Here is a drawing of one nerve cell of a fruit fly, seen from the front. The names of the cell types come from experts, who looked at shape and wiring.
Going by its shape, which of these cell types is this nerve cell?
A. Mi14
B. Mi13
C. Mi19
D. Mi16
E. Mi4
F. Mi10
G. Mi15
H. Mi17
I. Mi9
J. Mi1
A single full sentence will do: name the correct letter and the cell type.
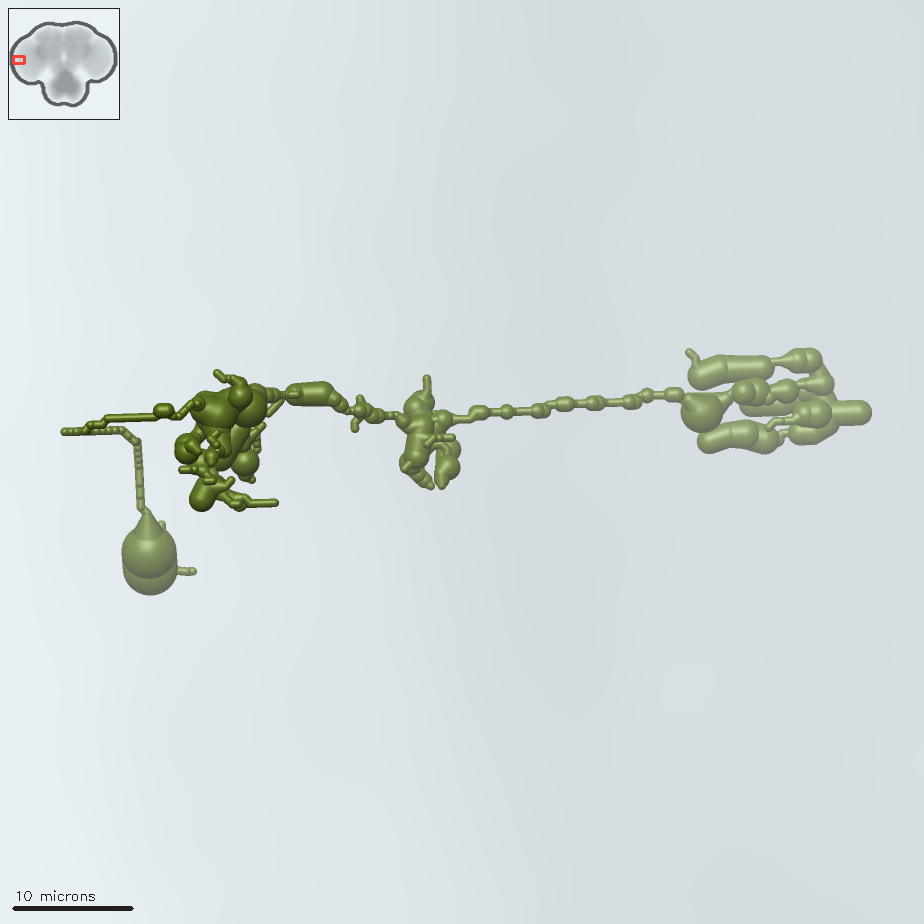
In option J is Mi1, which is the cell type of the nerve cell.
